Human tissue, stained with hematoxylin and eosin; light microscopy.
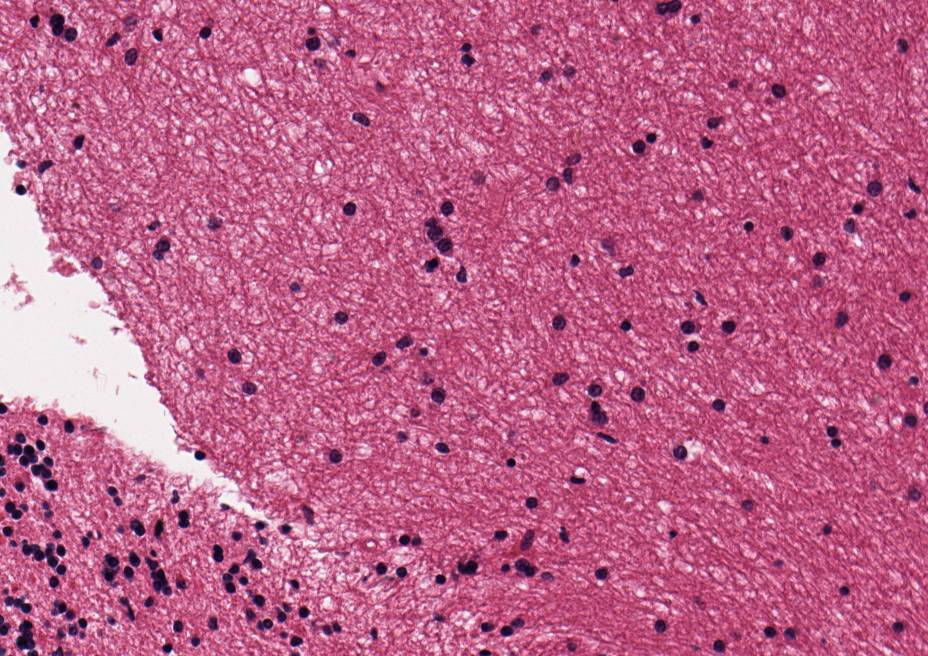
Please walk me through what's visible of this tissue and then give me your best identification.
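Let me see: the lower left corner is densely cellular, packed with small, round, dark nuclei and scant visible cytoplasm. The rest is paler, sparsely cellular and fibrillary, scattered with tiny clear vacuoles; some nuclei there sit in a thin clear halo. This is cerebellum.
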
